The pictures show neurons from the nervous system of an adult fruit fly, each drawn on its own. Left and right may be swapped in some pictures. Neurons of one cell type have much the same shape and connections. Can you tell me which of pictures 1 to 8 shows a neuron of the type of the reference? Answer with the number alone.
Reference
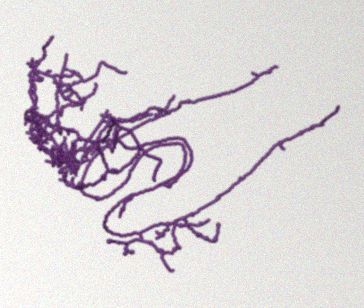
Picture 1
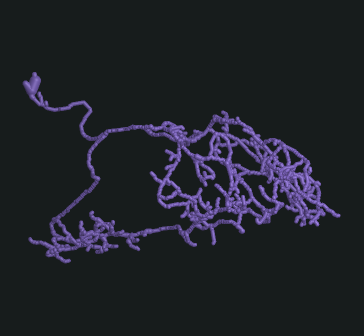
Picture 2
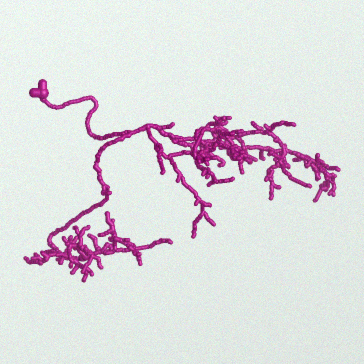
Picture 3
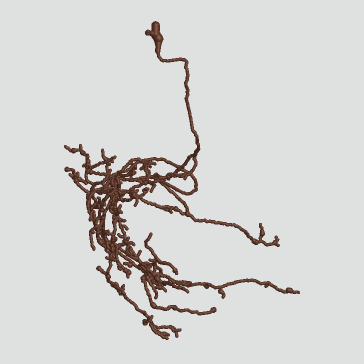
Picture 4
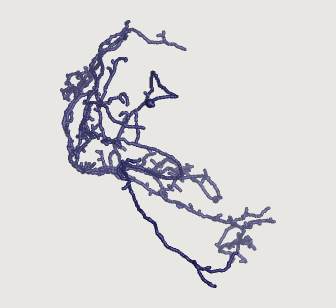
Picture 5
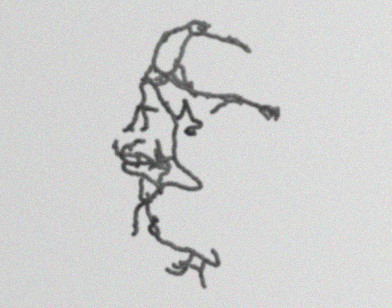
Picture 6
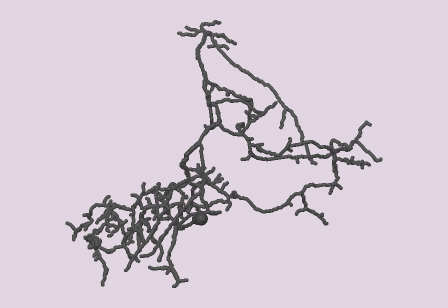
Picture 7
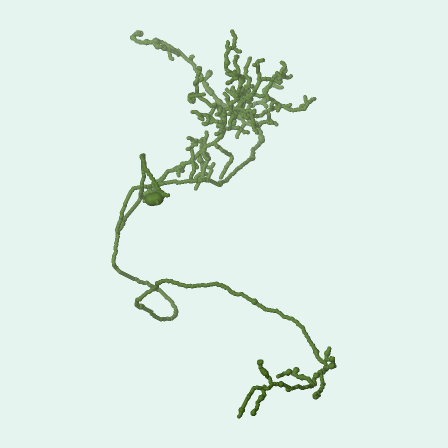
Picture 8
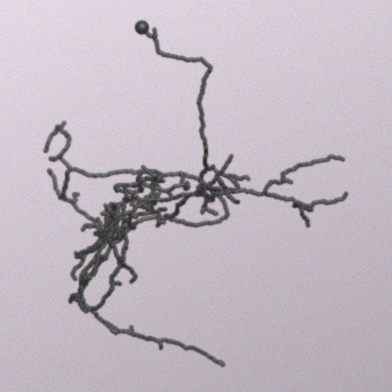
3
